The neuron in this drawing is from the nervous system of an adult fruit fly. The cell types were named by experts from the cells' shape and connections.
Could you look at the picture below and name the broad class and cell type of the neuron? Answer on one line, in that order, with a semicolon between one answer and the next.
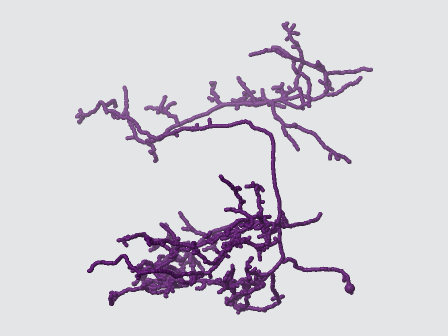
central-brain intrinsic neuron; GNG385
